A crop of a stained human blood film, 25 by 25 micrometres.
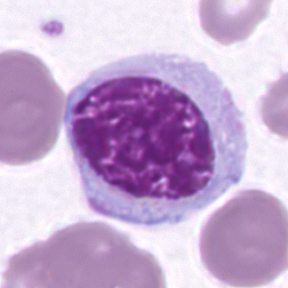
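Plasma cell in a stained smear of human peripheral blood. It's roughly round, though the outline goes slightly uneven and angular in places, and it's about 16 micrometres across. The nucleus is oval, about 13 by 10 micrometres, and fills about 60% of the cell's area. Its chromatin is coarse and clumped: dark purple masses with pale streaks running between them. The cytoplasm is pale blue-grey, and you won't find any vacuoles in it.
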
